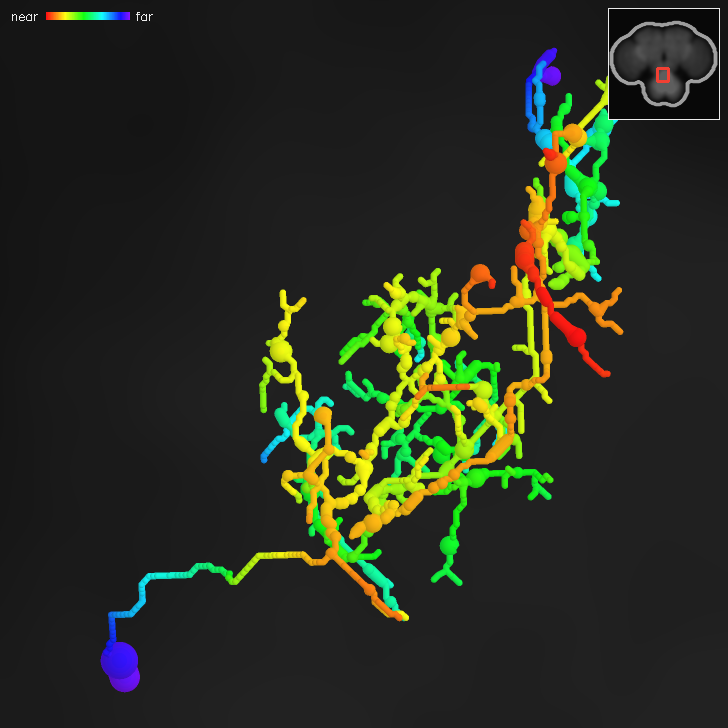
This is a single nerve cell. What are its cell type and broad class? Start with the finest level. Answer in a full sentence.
The cell type is INXXX438.
The broad class is nerve-cord intrinsic neuron.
